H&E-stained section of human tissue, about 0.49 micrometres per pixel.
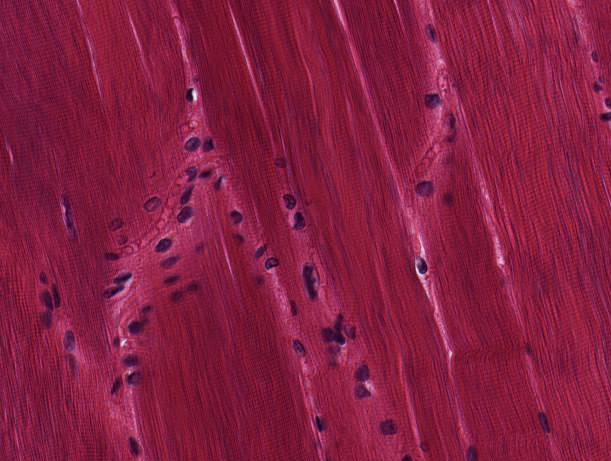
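Skeletal muscle, haematoxylin and eosin. Long, parallel muscle fibres run roughly from the top to the bottom of the field, their cytoplasm stained a deep red-pink. The nuclei lie at the edges of the fibres rather than in their centres. They are dark purple and mostly oval or elongated along the fibres.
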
